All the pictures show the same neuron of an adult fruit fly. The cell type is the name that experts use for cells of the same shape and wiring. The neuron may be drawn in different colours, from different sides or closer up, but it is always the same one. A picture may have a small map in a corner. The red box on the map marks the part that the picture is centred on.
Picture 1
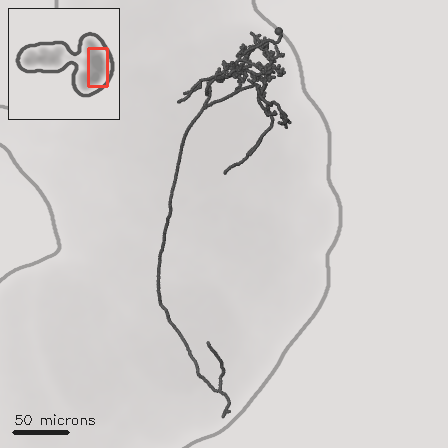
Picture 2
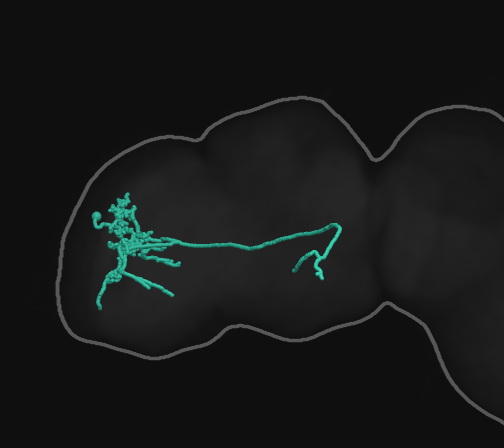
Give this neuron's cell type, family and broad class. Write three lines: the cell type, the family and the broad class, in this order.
AVLP269_a
hemilineage VLPl&d1_lateral
central-brain intrinsic neuron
